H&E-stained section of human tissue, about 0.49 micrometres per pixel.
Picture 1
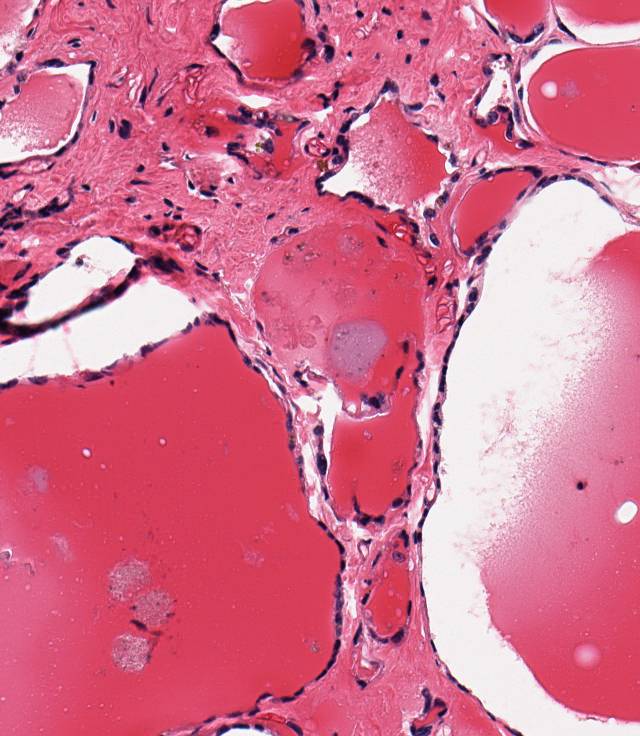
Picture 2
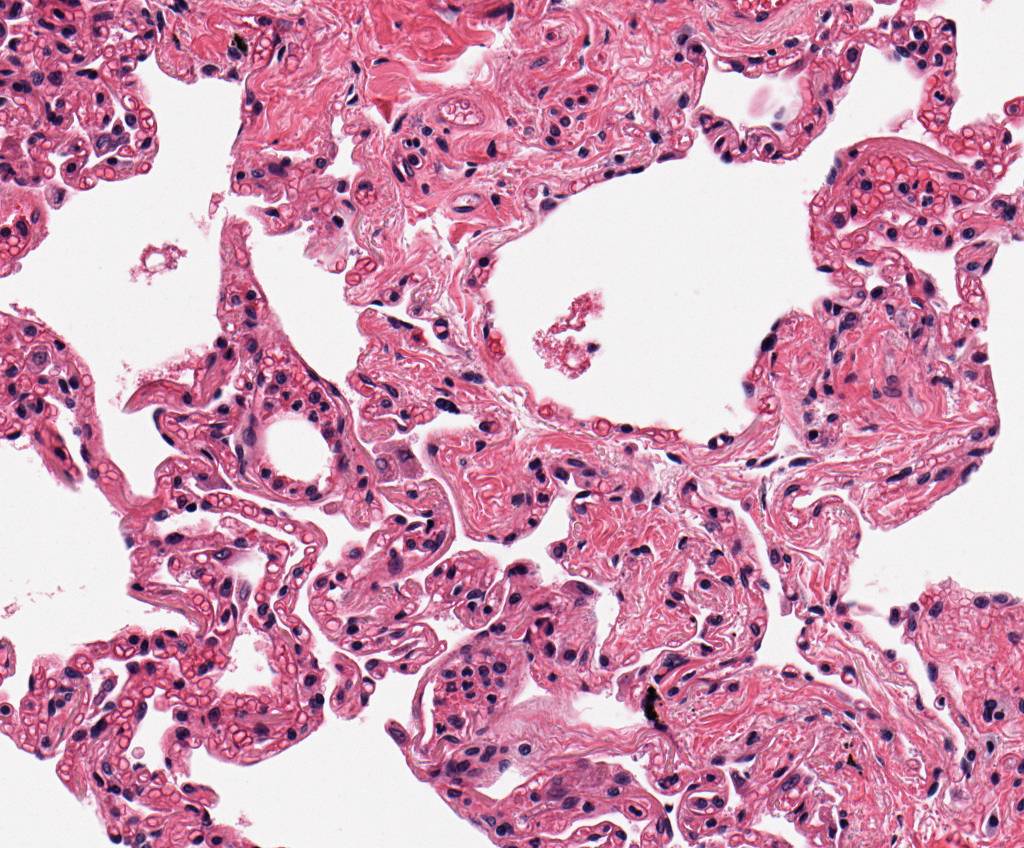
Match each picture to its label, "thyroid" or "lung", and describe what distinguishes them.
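The thyroid is in picture 1 and the lung is in picture 2. In picture 1, large, irregularly rounded follicles filled with homogeneous pink material take up most of the field. A single layer of flattened epithelial cells with thin, dark, elongated nuclei lines these follicles. The lower left follicle holds three small pale granular patches in its pink content, and the central follicle holds a rounded pale grey-blue area. In picture 2, thin branching tissue walls outline irregular empty spaces of varying size, and the wall surfaces facing these spaces are lined by flattened cells with small dark nuclei. Left of centre lies a small round open lumen lined by a single layer of cells.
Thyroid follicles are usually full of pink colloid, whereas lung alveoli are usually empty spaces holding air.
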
